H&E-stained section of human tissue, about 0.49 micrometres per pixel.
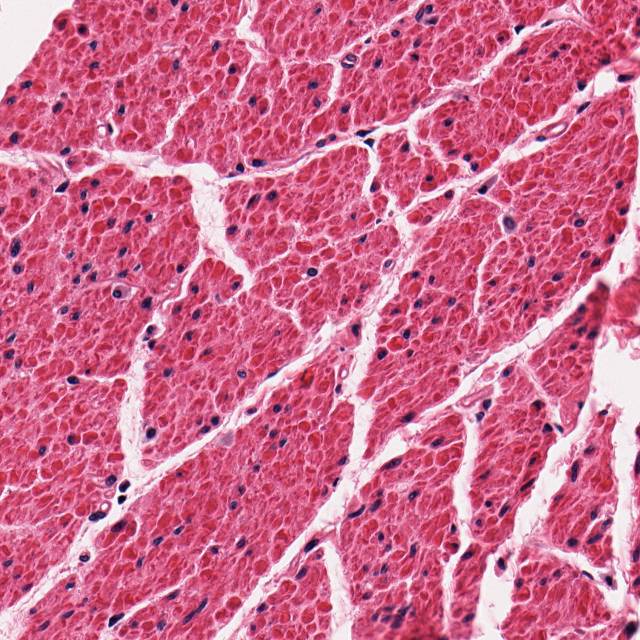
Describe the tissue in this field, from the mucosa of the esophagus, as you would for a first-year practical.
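Muscle cells present as small, closely packed, rounded or polygonal eosinophilic profiles. Nuclei are small, dark blue and round to oval, scattered sparsely, so that most cell profiles show no nucleus. Clefts between bundles consist mostly of empty white space with scant wispy connective tissue. Epithelium and glands are absent throughout.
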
